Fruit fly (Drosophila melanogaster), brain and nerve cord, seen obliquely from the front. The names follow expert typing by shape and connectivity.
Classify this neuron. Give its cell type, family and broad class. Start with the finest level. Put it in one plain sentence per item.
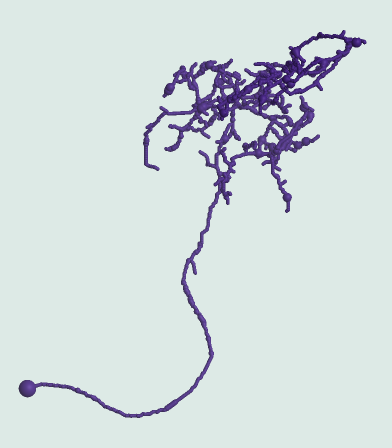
Type CB2927 of hemilineage LHa3, a central-brain intrinsic neuron.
